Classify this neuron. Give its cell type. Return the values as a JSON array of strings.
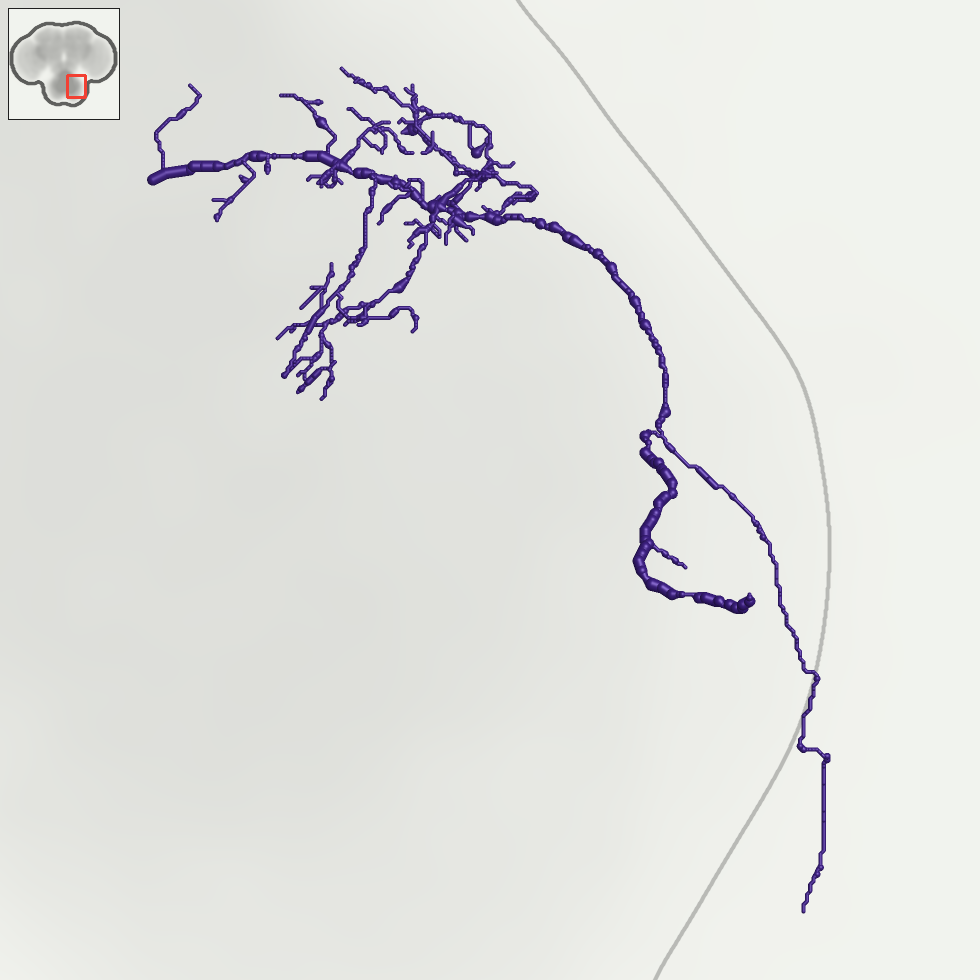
["EN00B015"]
